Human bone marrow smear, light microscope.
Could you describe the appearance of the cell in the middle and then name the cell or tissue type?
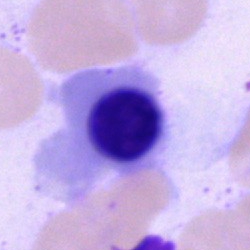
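The outline of this cell is irregular, with a broad bulge of cytoplasm extending to the lower left. Off-centre, the nucleus sits toward the right side. The cytoplasm is pale grey-blue, with no granules visible. The cell is an erythroblast.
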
